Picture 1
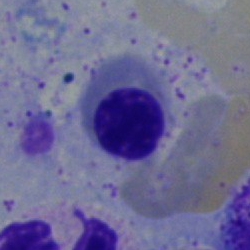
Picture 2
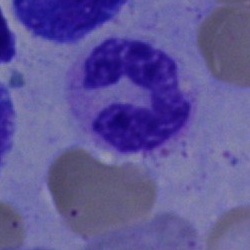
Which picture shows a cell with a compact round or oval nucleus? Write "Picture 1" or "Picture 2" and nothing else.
Picture 1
